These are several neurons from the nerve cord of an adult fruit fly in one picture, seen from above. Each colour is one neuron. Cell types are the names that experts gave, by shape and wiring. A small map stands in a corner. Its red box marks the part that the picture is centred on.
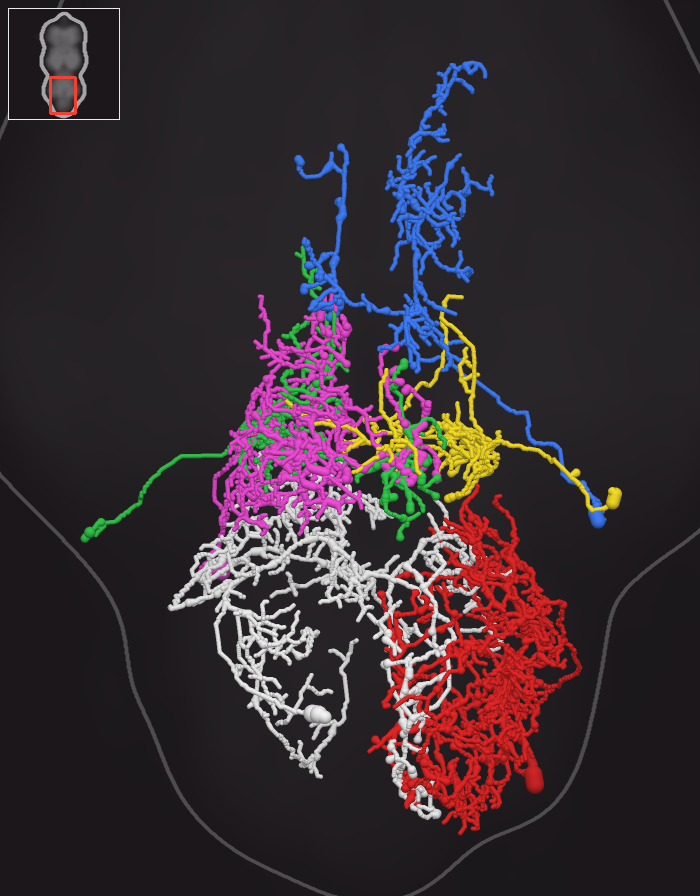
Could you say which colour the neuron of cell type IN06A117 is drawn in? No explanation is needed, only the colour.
blue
